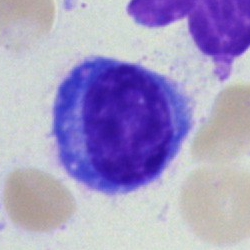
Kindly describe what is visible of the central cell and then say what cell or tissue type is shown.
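Start with the nucleus: it lies off-centre, displaced toward the right side of the cell. Now look closely at the chromatin, which is patchy, with darker and lighter areas rather than an even texture. The cytoplasm around it is a deep blue, and you'll find its widest band on the left side of the nucleus. This cell is a plasma cell.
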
